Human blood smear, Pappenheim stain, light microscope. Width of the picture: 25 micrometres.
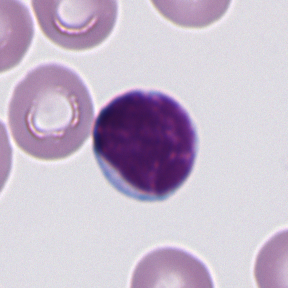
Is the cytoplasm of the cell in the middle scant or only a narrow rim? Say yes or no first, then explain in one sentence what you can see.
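Yes. The cytoplasm is a scant pale blue crescent, widest at the lower left of the cell.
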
